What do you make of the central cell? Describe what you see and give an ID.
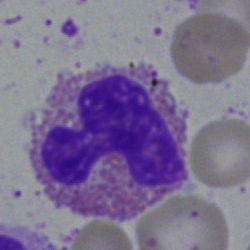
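The central cell has a roughly round outline whose edge is finely granular and slightly ragged. Its nucleus is broad and horseshoe-shaped, with a deep indentation opening downward. The chromatin is dark purple and fairly dense, showing some coarse clumping. Cytoplasm is abundant and pale pinkish-lilac. Name: eosinophil.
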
